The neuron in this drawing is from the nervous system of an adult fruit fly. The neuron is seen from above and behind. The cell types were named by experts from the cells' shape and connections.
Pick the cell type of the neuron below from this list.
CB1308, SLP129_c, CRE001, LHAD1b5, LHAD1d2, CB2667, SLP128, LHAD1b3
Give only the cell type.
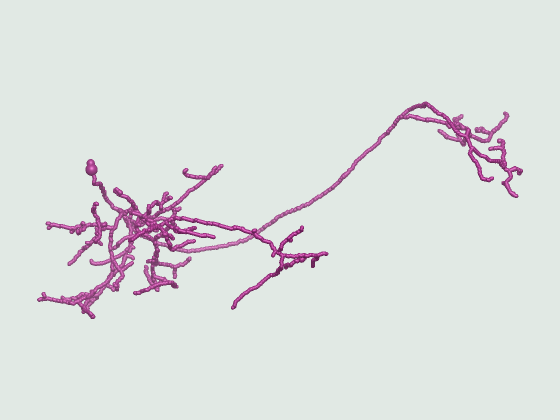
CB2667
